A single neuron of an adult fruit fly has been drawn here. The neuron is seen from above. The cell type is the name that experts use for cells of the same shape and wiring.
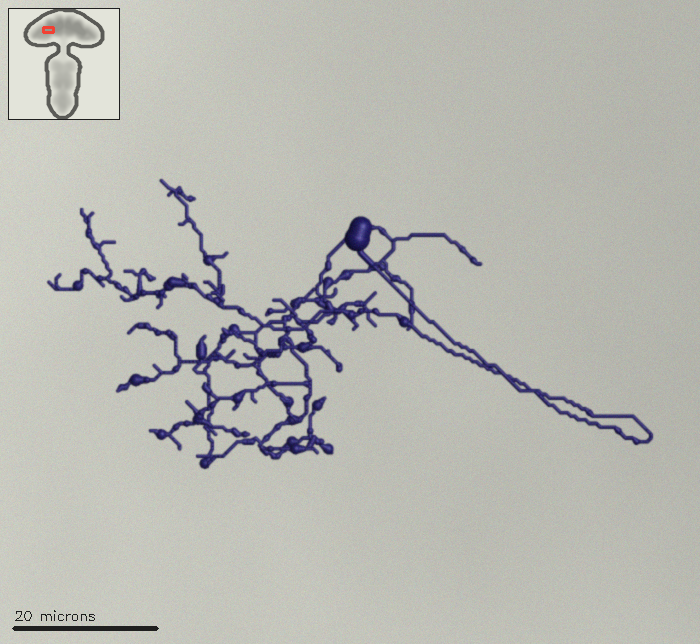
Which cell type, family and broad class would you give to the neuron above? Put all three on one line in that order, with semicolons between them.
LHPD3a4_c; hemilineage LHd2; central-brain intrinsic neuron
